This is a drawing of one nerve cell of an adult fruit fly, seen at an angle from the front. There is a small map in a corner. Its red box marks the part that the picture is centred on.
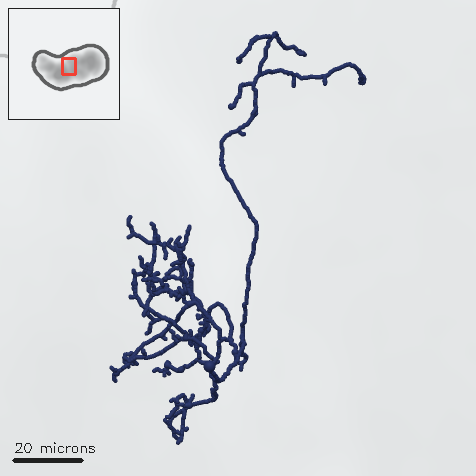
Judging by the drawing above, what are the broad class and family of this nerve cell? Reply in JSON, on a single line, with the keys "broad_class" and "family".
{"broad_class": "visual projection neuron", "family": "LoVP"}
